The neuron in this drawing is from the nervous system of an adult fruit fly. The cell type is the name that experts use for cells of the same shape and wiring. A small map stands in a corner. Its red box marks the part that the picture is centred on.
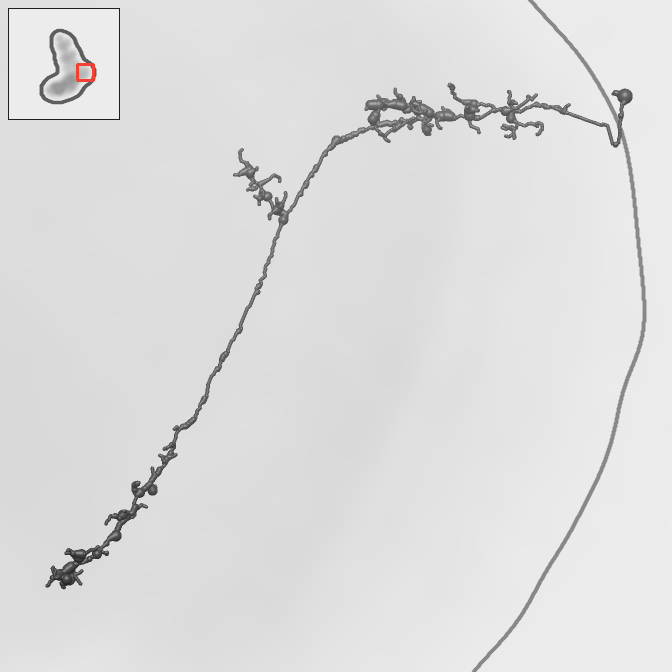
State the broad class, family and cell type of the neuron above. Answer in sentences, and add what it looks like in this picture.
Its broad class is optic-lobe intrinsic neuron. Its family is TmY. Its cell type is TmY5a. Its cell body lies at the upper right of the picture. Dozens of branch ends can be seen.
